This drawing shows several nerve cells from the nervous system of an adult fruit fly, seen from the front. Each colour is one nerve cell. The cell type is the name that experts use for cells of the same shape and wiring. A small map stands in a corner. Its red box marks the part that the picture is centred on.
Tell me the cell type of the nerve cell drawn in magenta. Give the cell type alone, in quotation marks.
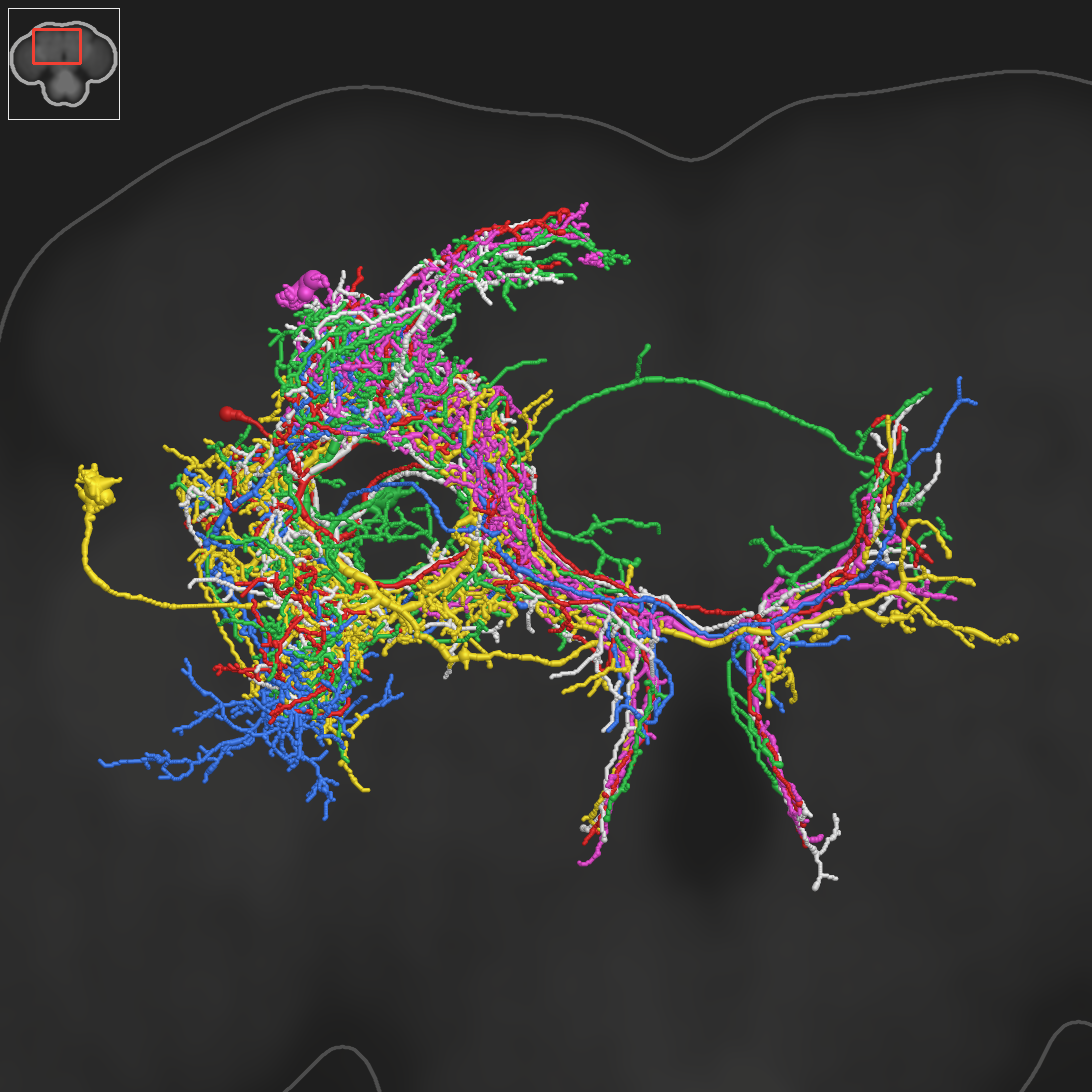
"SIP133m"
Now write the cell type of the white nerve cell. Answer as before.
"AVLP714m"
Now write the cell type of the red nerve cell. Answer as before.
"AVLP715m"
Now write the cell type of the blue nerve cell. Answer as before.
"AVLP711m"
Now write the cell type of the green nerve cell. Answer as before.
"AVLP717m"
